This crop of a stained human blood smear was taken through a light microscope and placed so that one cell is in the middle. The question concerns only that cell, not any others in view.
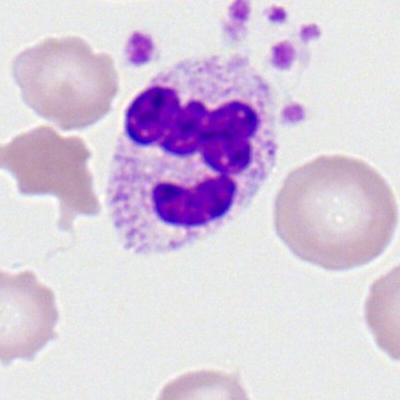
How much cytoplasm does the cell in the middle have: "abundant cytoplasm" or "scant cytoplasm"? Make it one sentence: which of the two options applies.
Its cytoplasm is plentiful around the nucleus.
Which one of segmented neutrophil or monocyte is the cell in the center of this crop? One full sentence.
Here the centrally located cell is a segmented neutrophil.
